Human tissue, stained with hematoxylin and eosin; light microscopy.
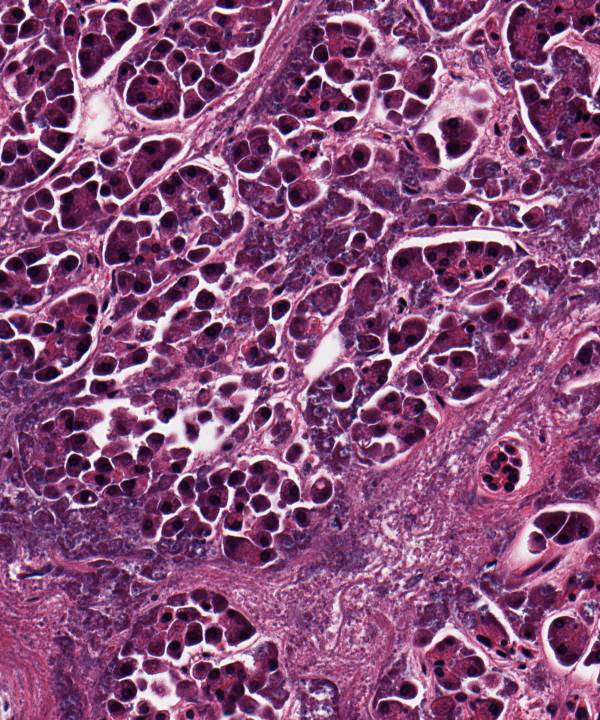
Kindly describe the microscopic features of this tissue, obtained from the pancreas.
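To begin, across the field the cells are grouped in rounded nests, separated by bands of stroma. Next, the nest cells: polygonal, with abundant, densely granular, purple-red cytoplasm. Then the nuclei: most nest cells have a single round, dark nucleus. Last, the stroma: pink and fibrous, its broadest band at the bottom left.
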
